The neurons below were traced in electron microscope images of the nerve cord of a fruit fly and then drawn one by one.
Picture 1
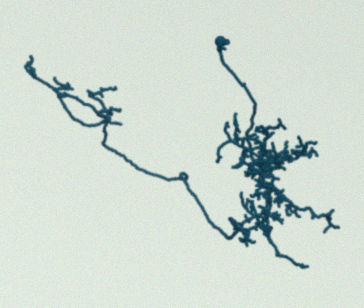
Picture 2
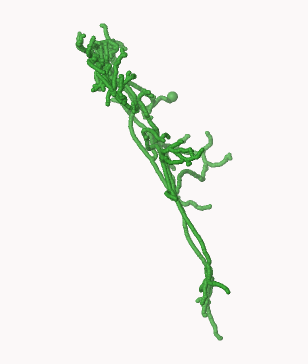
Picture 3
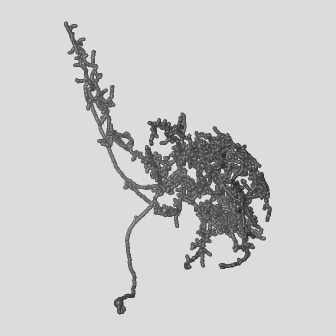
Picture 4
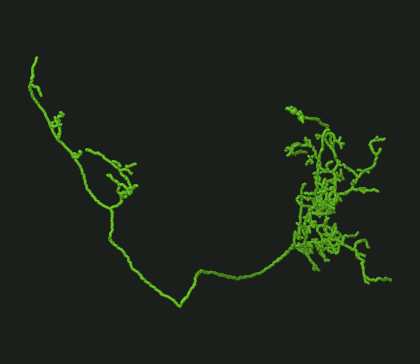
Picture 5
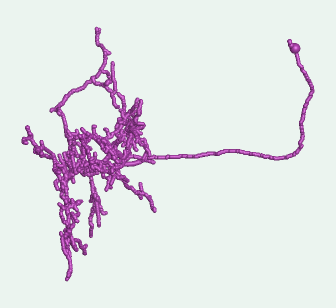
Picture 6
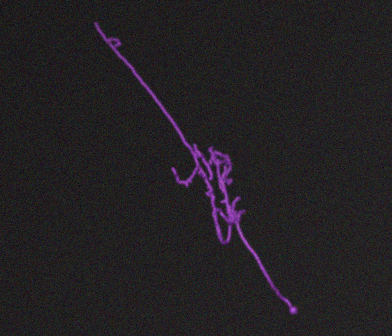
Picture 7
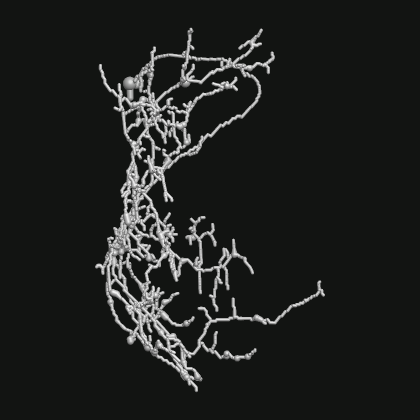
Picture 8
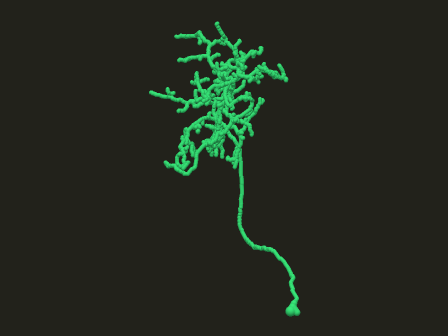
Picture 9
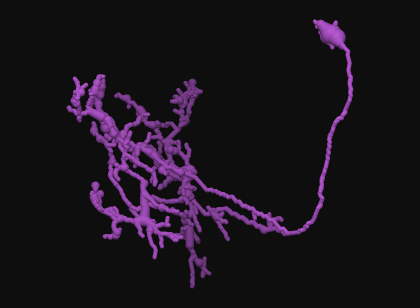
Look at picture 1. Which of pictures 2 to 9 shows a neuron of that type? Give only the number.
4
